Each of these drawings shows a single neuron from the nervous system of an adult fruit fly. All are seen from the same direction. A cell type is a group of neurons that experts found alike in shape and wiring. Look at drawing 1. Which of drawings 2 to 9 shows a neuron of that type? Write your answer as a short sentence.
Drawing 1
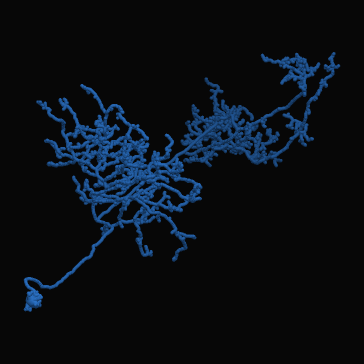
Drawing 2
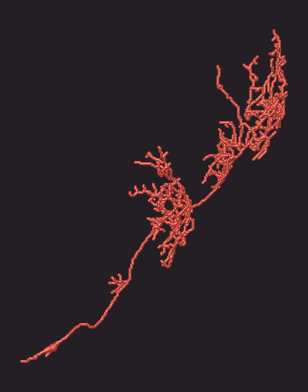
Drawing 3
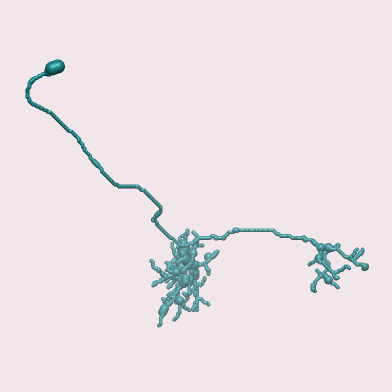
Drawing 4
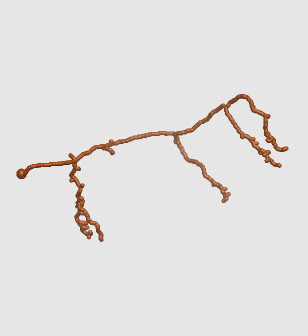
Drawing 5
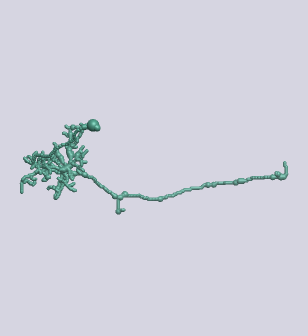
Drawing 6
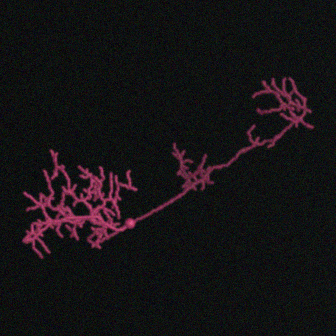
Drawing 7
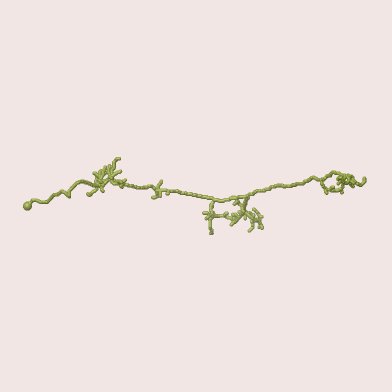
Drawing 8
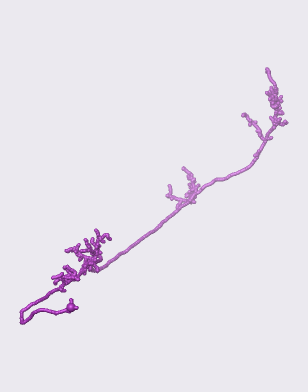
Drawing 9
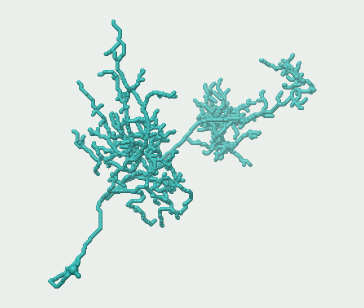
Drawing 9 shows a neuron of the same cell type.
